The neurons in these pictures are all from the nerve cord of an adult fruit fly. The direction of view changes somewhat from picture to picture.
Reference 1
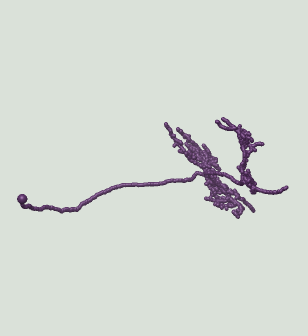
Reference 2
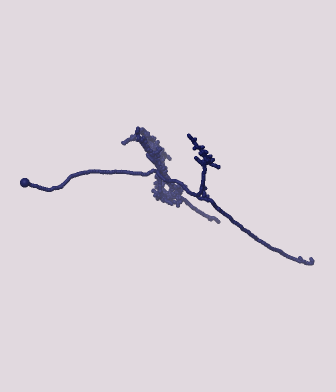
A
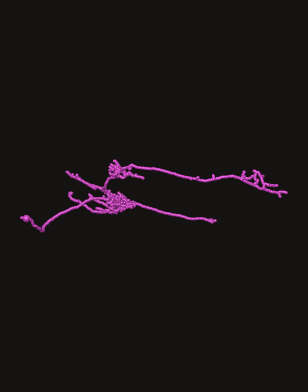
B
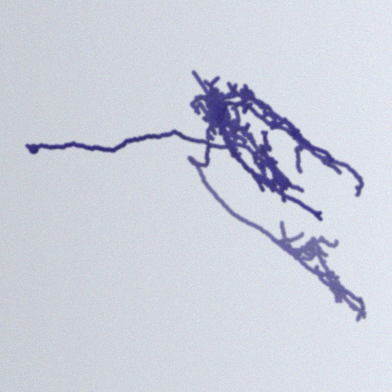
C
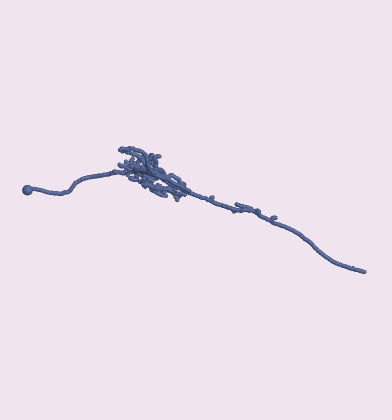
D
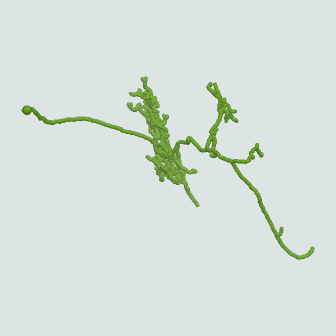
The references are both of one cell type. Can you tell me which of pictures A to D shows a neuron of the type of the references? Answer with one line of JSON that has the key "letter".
{"letter": "D"}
